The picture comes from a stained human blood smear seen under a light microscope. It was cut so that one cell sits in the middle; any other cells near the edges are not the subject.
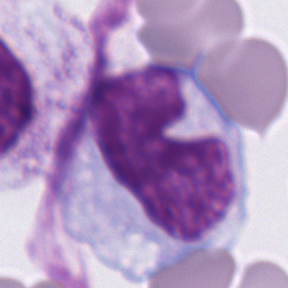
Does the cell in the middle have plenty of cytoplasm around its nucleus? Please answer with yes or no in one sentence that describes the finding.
Yes, in this cell the cytoplasm is broad.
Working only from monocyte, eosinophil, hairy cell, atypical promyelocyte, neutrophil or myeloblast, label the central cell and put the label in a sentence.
The cell at the middle of the frame should be recorded as a monocyte.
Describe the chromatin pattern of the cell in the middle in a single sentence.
No coarse chromatin clumps are present; the pattern is fine.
